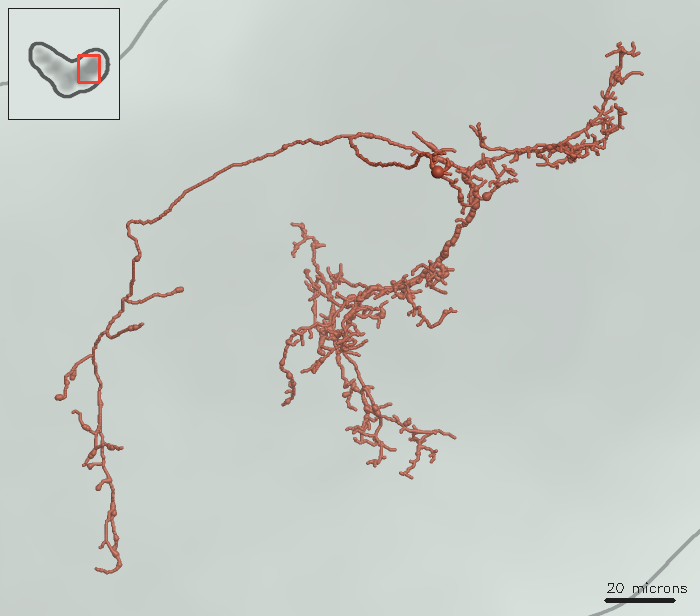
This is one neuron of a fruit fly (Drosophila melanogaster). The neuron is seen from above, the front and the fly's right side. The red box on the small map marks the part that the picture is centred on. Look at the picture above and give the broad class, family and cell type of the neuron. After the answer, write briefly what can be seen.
This is a central-brain intrinsic neuron. The family is hemilineage SMPad2. It is of cell type VES200m. The cell body can be seen at the top of the picture. By the scale bar it is about 170 microns wide in this view.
